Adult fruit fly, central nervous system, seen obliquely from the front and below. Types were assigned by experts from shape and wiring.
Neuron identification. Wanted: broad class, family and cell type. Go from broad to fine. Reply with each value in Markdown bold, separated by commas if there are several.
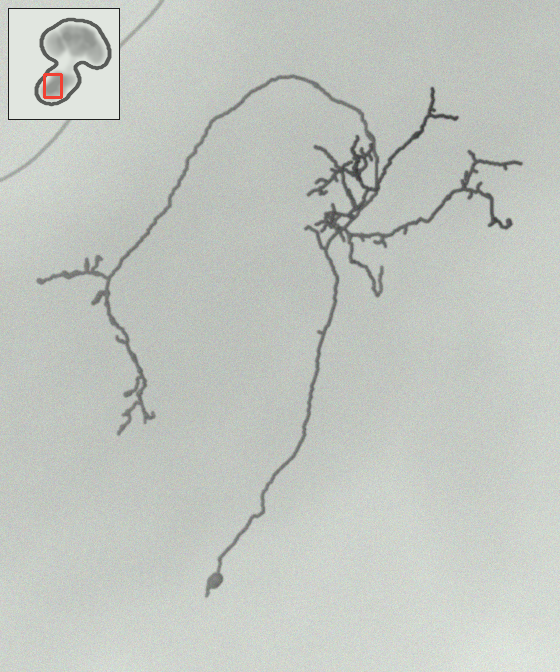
**nerve-cord intrinsic neuron**, **hemilineage 02A**, **IN02A051**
